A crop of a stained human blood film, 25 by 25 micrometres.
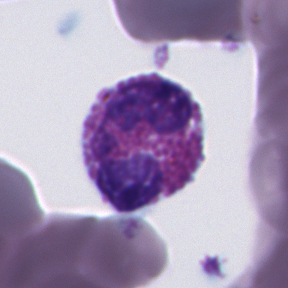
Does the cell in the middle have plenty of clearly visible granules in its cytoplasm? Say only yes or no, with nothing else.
Yes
